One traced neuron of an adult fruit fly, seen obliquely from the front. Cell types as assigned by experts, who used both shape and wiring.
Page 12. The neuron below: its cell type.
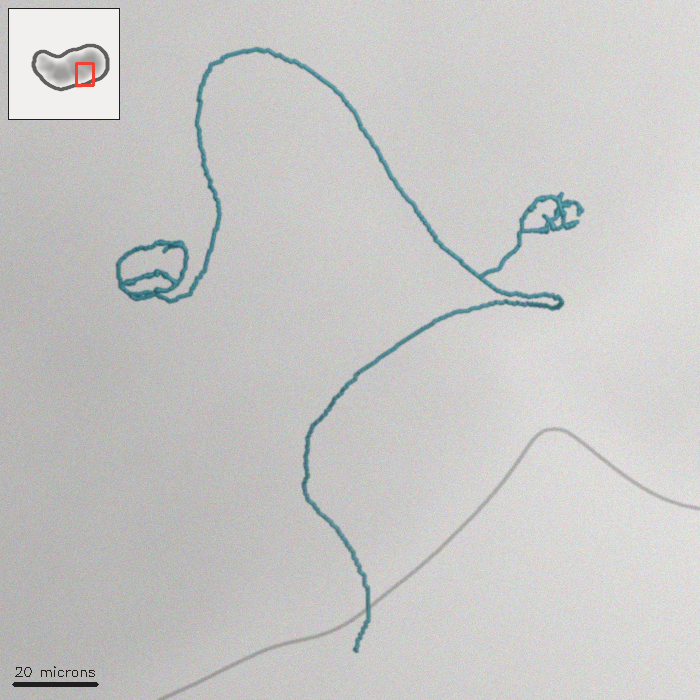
ORN_VC2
